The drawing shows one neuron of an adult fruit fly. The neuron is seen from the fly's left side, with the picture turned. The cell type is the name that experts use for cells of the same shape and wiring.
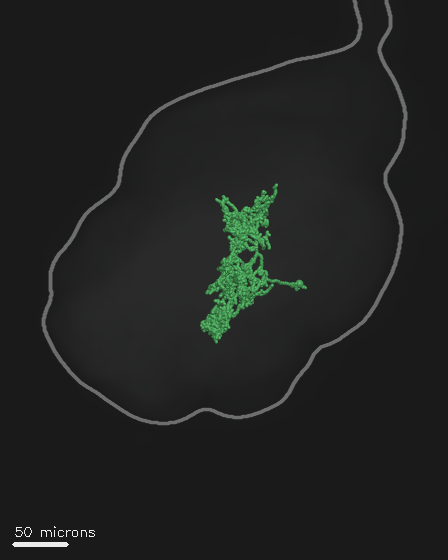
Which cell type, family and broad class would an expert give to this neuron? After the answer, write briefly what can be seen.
It is of cell type LAL046. Its family is hemilineage LALa1_anterior. Its broad class is central-brain intrinsic neuron. From top to bottom in the picture it spans about 150 microns. As drawn here it is taller than it is wide.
